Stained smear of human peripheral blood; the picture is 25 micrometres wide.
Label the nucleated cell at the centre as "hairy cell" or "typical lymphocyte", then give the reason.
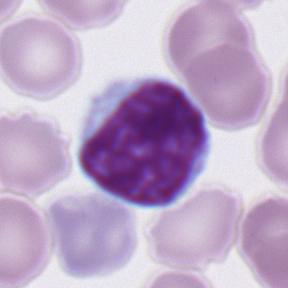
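Typical lymphocyte. Nucleus fills most of the cell; cytoplasm only a narrow pale blue rim, widest at upper left.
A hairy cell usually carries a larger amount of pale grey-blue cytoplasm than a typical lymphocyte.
The narrow rim here is what separates it from a hairy cell. Chromatin dark purple, coarsely clumped. Nucleus round in outline, about 11 micrometres across.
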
